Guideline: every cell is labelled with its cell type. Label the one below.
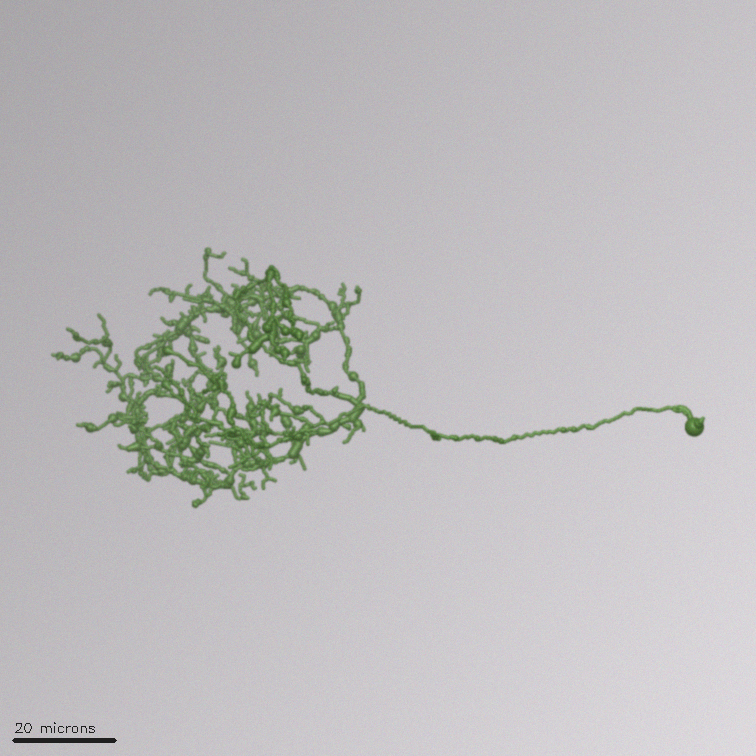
IN14A024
